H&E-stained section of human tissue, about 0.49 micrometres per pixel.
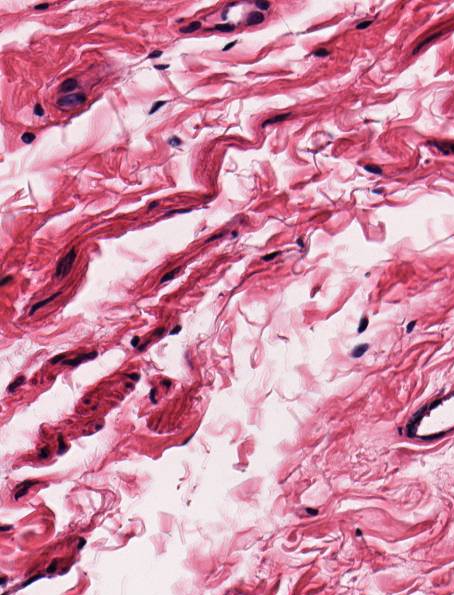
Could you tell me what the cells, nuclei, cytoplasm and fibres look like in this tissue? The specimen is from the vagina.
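See how the collagen bundles run wavy rather than straight. Elongated, dark blue nuclei are scattered along them, though they're sparse next to how much fibrous material there is. Over in the lower right the fibres get finer and more loosely frayed.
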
